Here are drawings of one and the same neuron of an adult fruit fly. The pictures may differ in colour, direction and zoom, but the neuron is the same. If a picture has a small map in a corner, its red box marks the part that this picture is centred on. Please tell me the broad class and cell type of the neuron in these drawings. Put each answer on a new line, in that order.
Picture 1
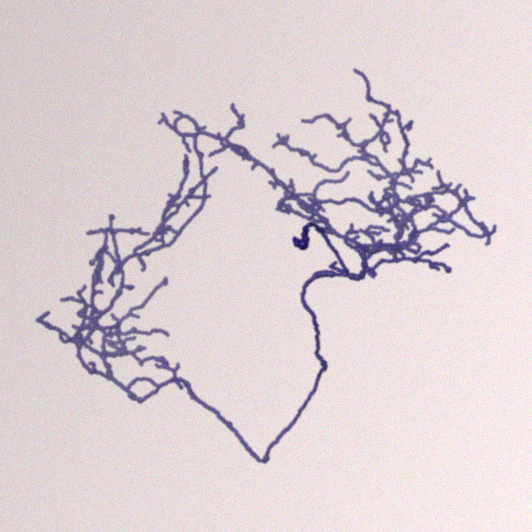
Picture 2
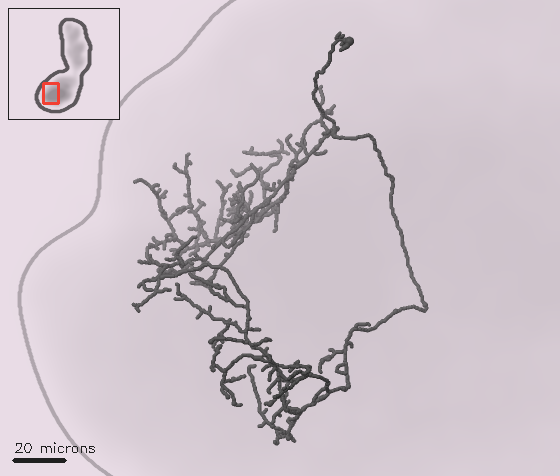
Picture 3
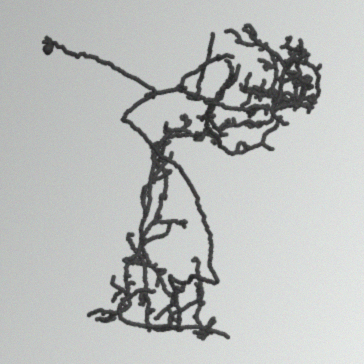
central-brain intrinsic neuron
SLP473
